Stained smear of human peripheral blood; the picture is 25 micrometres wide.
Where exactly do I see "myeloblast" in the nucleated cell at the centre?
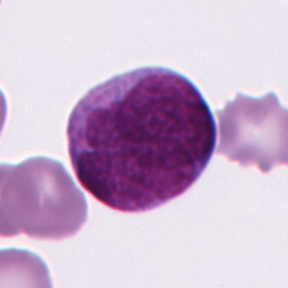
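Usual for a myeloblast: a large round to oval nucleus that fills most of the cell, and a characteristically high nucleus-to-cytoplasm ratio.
Both fit this myeloblast: nucleus roughly round, not lobed, filling almost the whole cell. Cytoplasm only a thin rim, visible as a narrow crescent at the upper left. Chromatin finely granular and evenly spread, no large dark clumps. Cell about 13 micrometres across.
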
